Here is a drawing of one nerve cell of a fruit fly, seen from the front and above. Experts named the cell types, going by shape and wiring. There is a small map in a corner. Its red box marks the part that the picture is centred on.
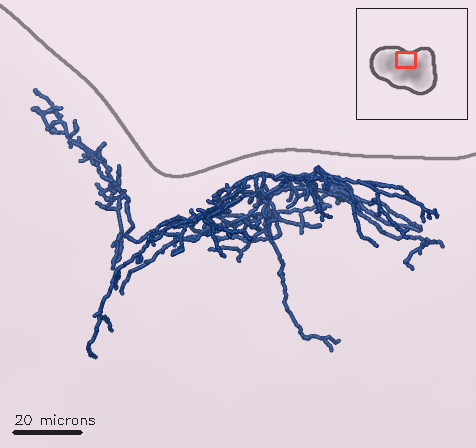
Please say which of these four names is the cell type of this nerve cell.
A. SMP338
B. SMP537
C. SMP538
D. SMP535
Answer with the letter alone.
C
